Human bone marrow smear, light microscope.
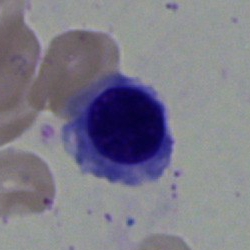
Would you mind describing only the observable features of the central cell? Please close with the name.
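Cell edge uneven, small bumps along lower and right border. Nucleus off-centre, toward upper right. Cytoplasm widest on lower left side of nucleus. No cytoplasmic granules. Cell: erythroblast.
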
